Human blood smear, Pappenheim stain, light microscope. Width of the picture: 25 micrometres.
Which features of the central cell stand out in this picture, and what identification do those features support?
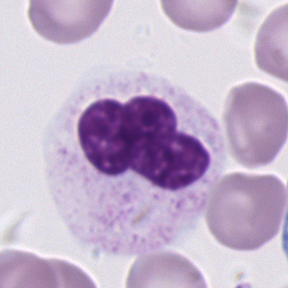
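Look first at how the nuclear lobes meet: they are joined broadly, not by thin strands. The chromatin is dark purple and coarsely clumped, and no nucleoli are visible. Notice too that the nucleus sits in the upper part of the cell, leaving a wider band of cytoplasm below it. This is a segmented neutrophil.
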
